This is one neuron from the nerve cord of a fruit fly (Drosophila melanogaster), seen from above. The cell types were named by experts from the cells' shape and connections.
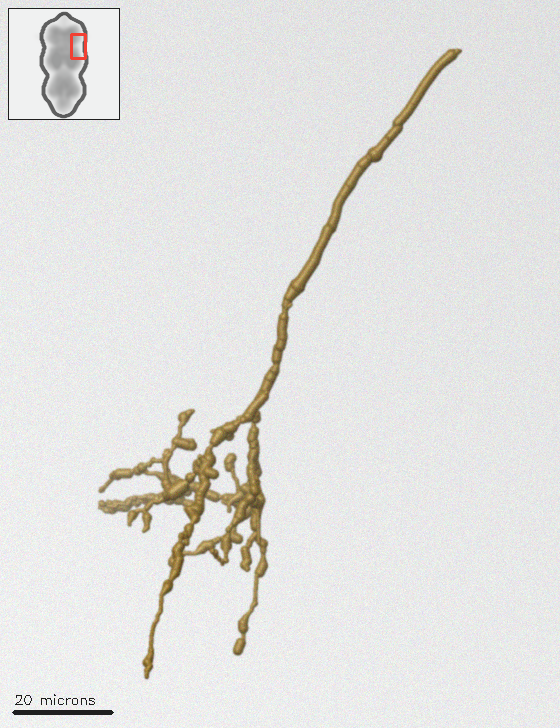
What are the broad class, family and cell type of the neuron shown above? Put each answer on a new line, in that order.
sensory neuron entering the nerve cord
class mechanosensory proprioceptive
SNpp09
